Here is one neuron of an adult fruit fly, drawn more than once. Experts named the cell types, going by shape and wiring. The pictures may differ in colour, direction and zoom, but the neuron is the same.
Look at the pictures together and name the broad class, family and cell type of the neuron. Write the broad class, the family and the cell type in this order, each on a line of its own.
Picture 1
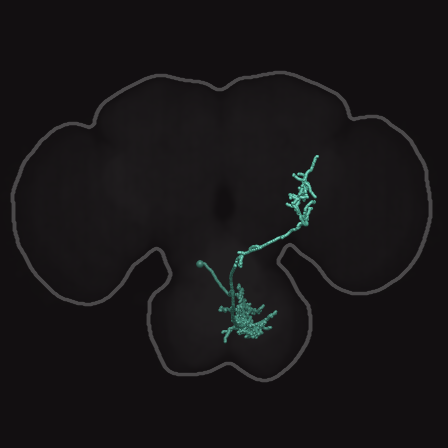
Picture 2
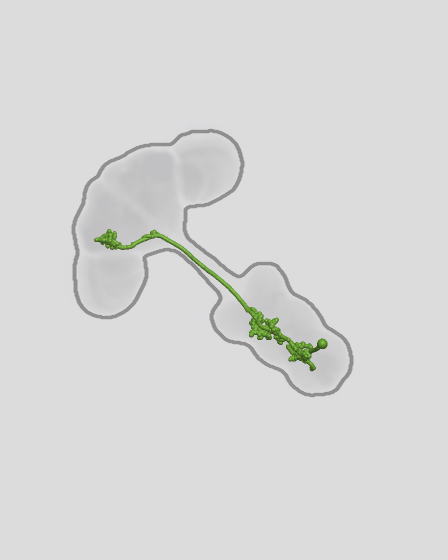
ascending neuron
hemilineage 09B
AN09B027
